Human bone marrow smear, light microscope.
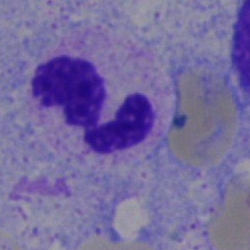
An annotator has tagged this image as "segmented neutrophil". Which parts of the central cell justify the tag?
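In this segmented neutrophil, the upper-left lobe of the nucleus is larger than the lower-right lobe. The chromatin is dark purple and coarsely clumped. The cytoplasm is abundant and pale pinkish-lilac, and it holds fine, faint pinkish granules.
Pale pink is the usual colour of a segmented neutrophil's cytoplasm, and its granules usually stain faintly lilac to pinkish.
The faint pinkish granules therefore fit the usual staining, and the pale pinkish-lilac cytoplasm is close to the usual pale pink, with a lilac tinge.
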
